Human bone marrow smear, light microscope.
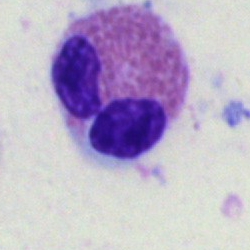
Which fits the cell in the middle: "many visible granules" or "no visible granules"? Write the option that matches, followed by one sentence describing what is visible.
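Many visible granules. The cytoplasm is packed with coarse pink-orange granules.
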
